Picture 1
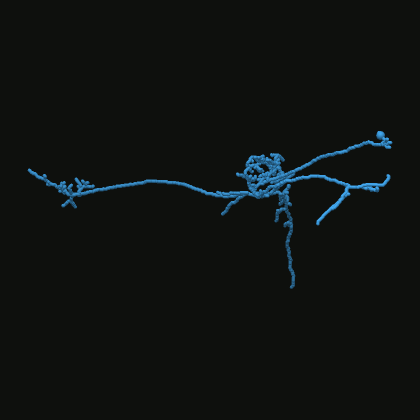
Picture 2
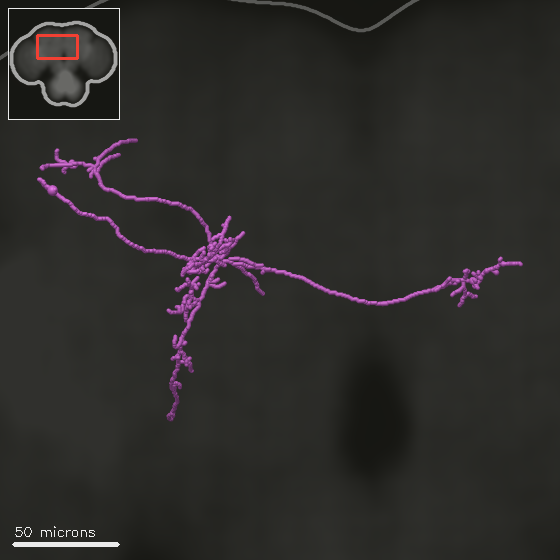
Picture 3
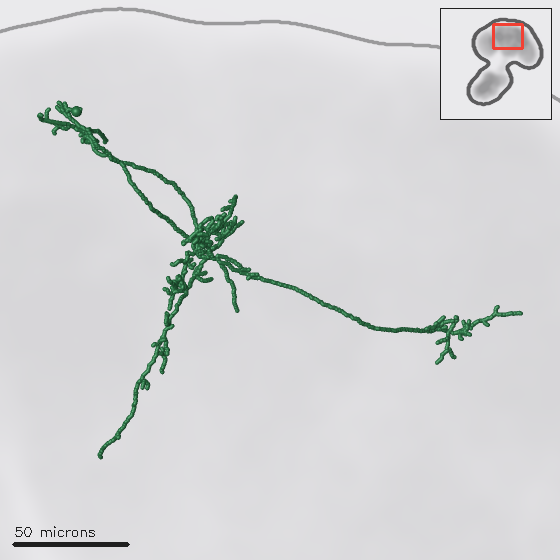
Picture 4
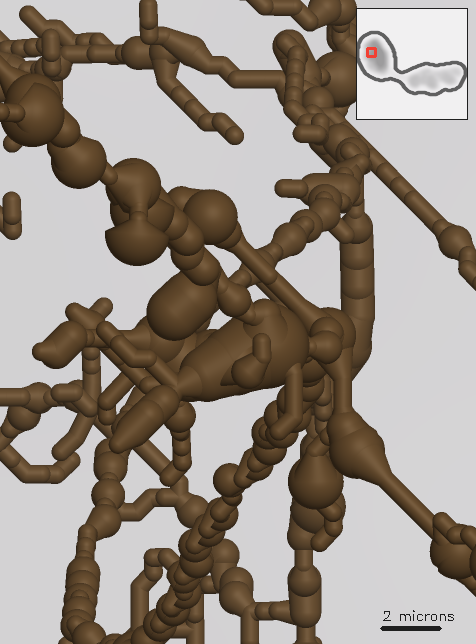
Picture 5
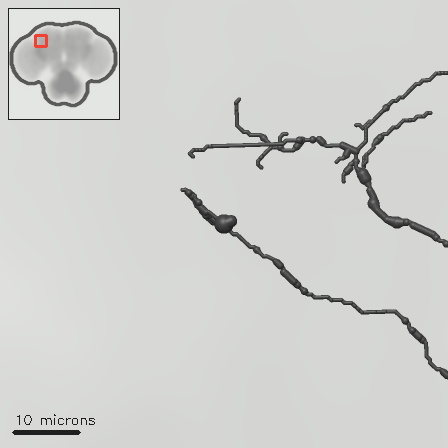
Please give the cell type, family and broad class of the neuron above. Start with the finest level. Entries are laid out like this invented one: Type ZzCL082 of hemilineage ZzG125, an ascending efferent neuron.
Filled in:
Type LAL086 of hemilineage AOTUv3_ventral, a central-brain intrinsic neuron.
